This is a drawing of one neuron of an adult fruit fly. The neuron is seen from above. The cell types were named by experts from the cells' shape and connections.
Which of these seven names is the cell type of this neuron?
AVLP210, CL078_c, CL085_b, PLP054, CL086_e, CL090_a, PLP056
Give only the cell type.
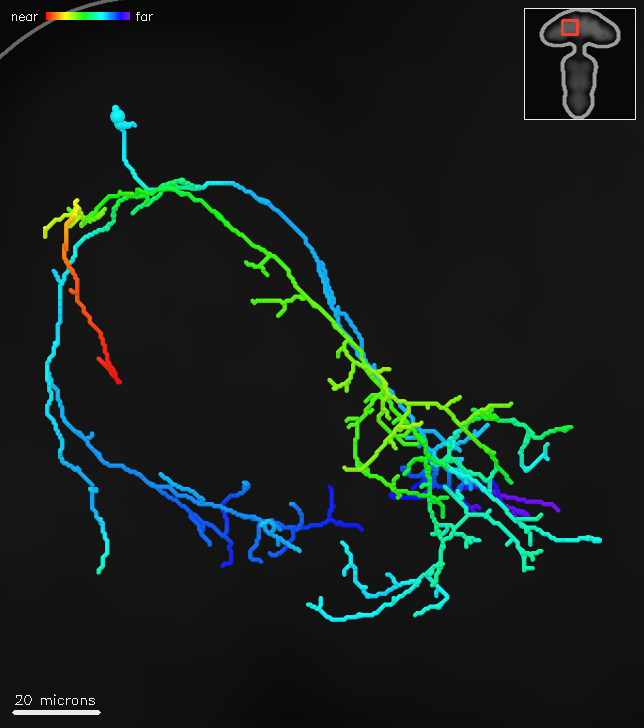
CL090_a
